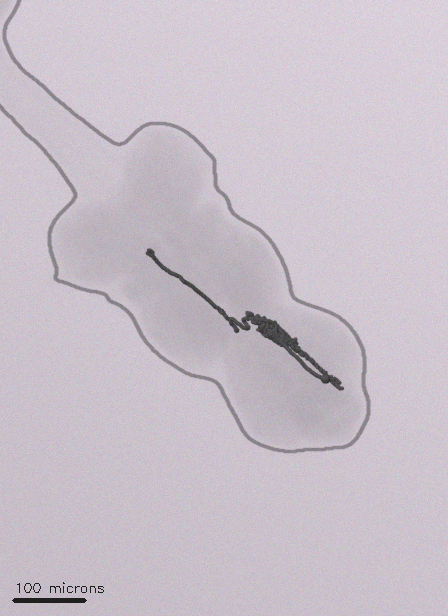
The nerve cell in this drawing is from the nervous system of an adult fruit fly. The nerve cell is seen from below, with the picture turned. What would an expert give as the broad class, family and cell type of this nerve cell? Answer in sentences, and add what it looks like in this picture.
Its broad class is nerve-cord intrinsic neuron. Its family is hemilineage 10B. The cell type is IN10B033. It lies in the nerve cord. The cell body is on the right of the picture. From left to right in the picture it spans about 300 microns.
